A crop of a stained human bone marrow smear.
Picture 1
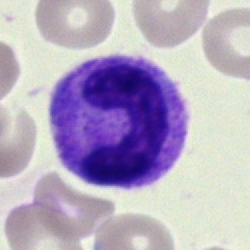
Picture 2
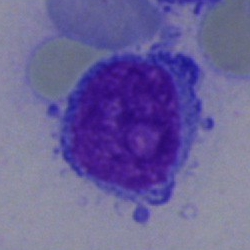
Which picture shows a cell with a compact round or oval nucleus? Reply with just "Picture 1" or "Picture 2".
Picture 2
